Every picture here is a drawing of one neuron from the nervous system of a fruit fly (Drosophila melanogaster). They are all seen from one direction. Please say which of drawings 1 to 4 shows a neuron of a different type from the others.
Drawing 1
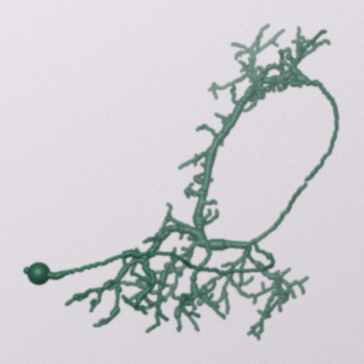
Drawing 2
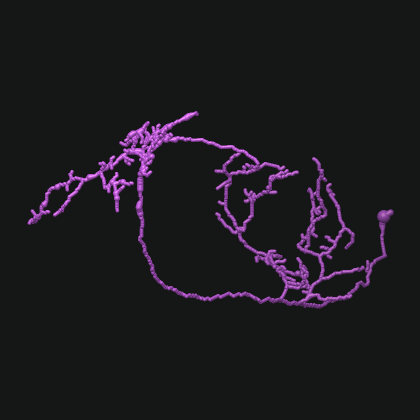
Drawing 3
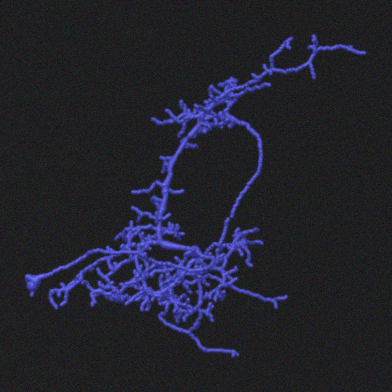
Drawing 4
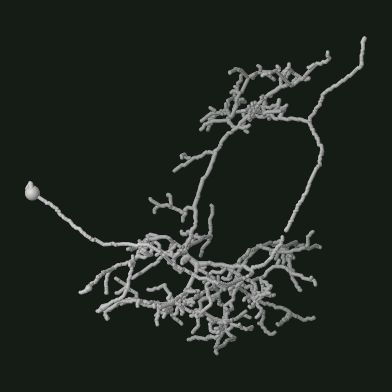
Drawing 2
